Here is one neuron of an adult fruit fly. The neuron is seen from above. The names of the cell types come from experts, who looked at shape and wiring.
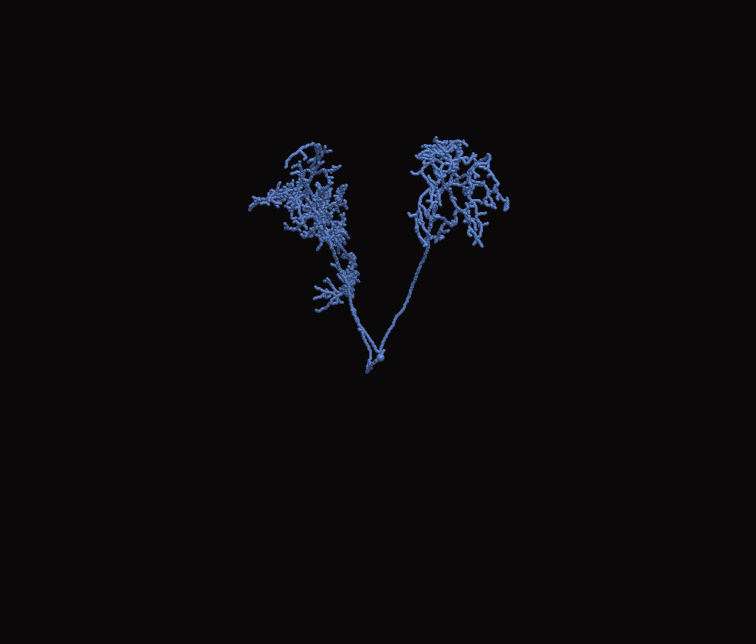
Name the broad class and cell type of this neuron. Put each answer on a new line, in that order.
central-brain intrinsic neuron
LAL129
